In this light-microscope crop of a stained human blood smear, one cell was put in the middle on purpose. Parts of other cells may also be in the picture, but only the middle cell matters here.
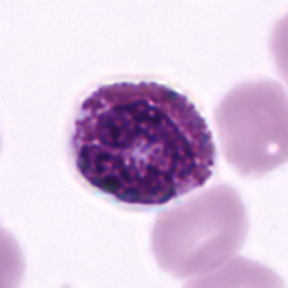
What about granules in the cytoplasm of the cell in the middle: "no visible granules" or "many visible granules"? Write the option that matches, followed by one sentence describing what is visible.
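Many visible granules. Coarse dark purple granules are crowded throughout the cell.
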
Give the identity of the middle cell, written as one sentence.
The cell at the heart of this crop is an eosinophil.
